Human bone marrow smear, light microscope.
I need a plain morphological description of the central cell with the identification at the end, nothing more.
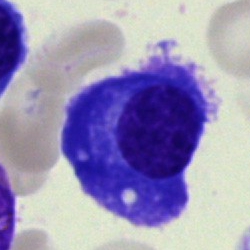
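Abundant cytoplasm stains deep blue and shows no distinct granules. A paler cytoplasmic zone lies against the left side of the nucleus. Along the upper right border runs a ragged fringe of small purple blebs. The cell is a plasma cell.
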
